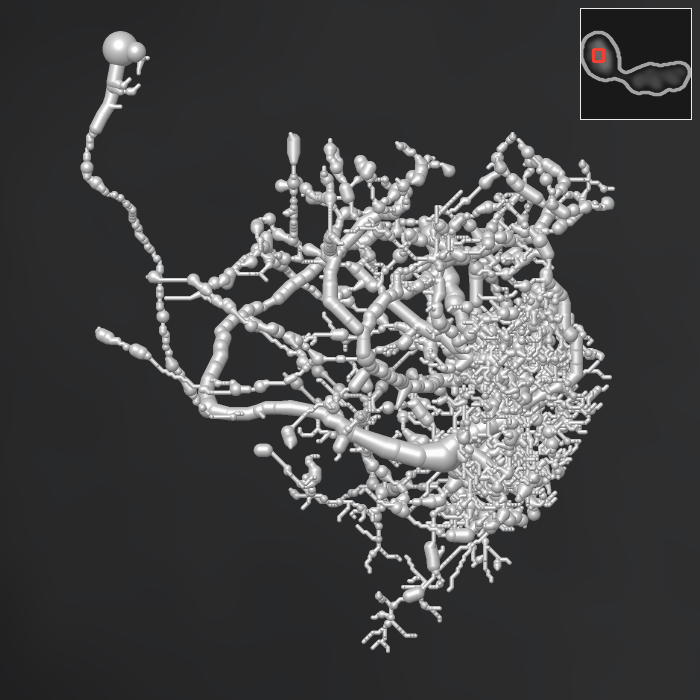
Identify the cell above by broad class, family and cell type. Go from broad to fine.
central-brain intrinsic neuron; hemilineage VLPl2_medial; PVLP013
